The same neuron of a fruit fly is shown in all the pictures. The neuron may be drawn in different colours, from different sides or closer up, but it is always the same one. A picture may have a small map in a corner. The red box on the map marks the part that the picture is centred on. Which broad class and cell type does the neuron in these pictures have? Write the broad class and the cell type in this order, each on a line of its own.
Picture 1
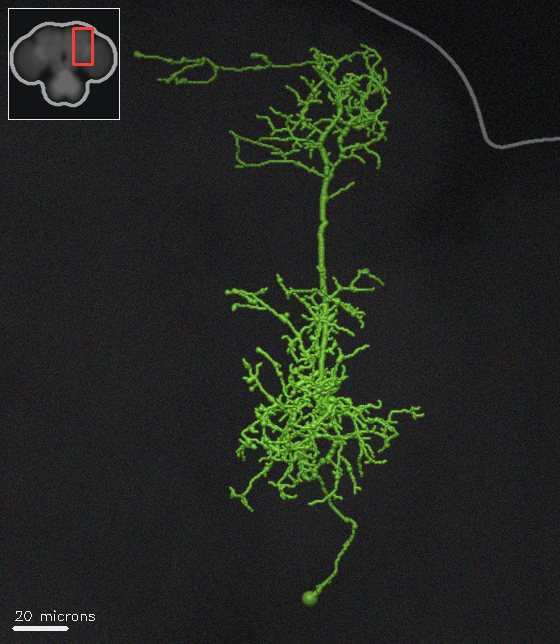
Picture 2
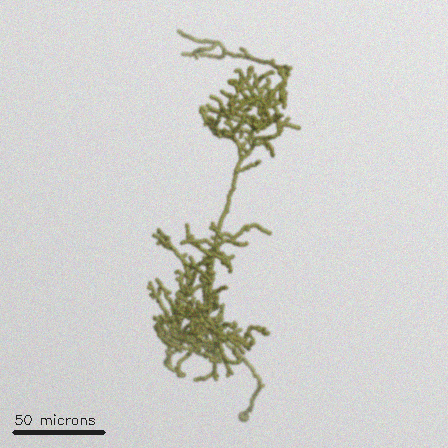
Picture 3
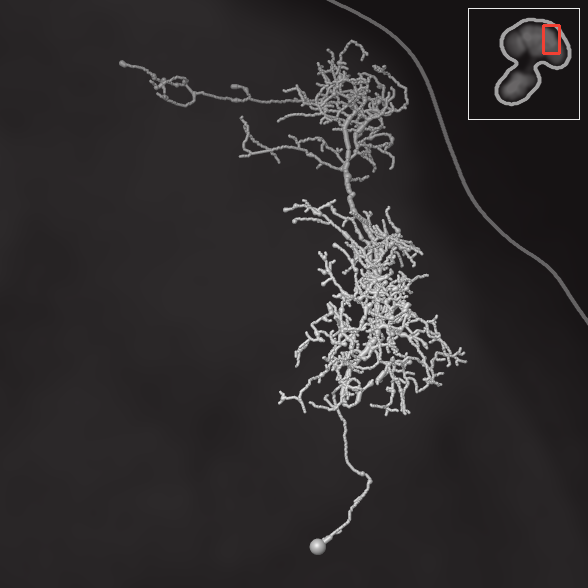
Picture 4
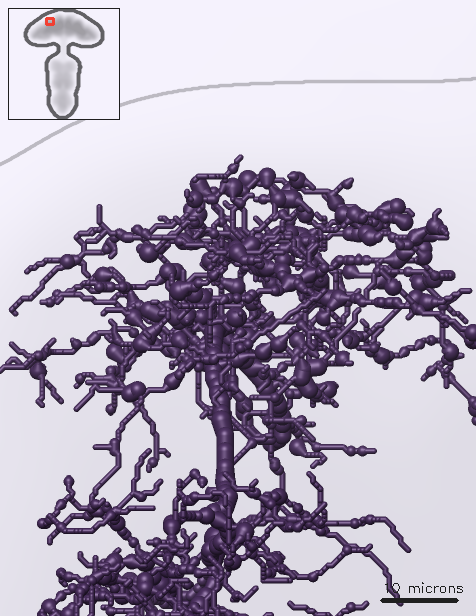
central-brain intrinsic neuron
AVLP343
